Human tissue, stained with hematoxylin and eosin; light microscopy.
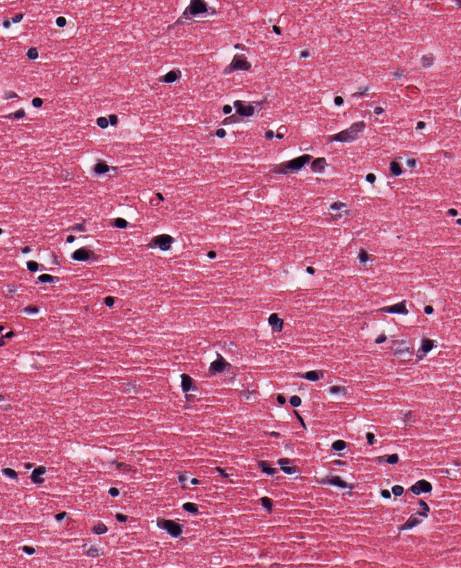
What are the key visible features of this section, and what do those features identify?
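Small round dark glial nuclei scattered throughout the field, some in pairs or small groups beside neurons. Cells spread loosely and fairly evenly, not packed into dense rows or sheets. Faint streaks in the pink background, running mainly horizontally. No fat cells or large open lumina. Tissue: cerebral cortex.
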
